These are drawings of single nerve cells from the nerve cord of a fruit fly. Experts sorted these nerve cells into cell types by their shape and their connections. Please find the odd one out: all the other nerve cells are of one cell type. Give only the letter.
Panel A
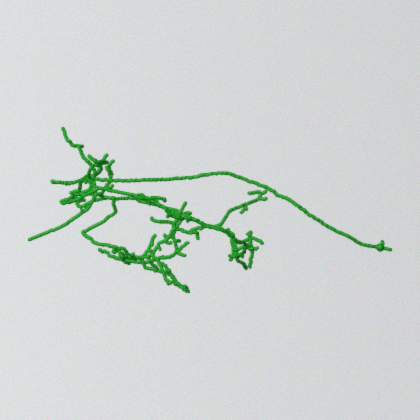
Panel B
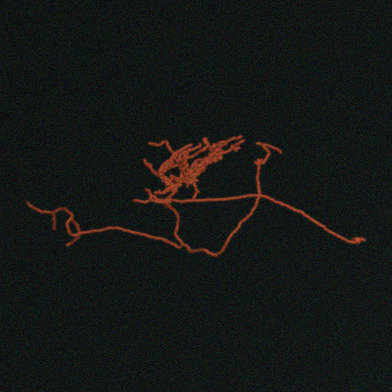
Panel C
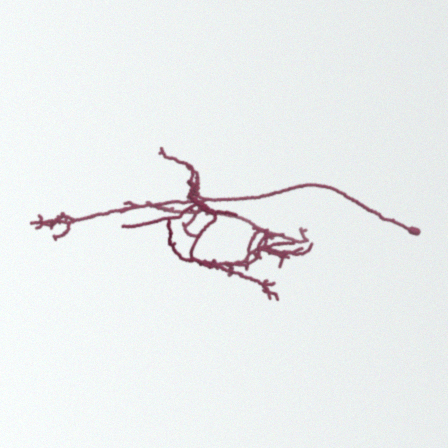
B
